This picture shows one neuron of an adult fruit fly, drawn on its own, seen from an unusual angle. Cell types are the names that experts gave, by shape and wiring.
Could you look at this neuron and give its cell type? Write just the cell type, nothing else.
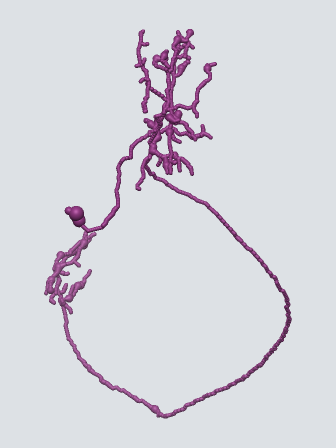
Tm38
